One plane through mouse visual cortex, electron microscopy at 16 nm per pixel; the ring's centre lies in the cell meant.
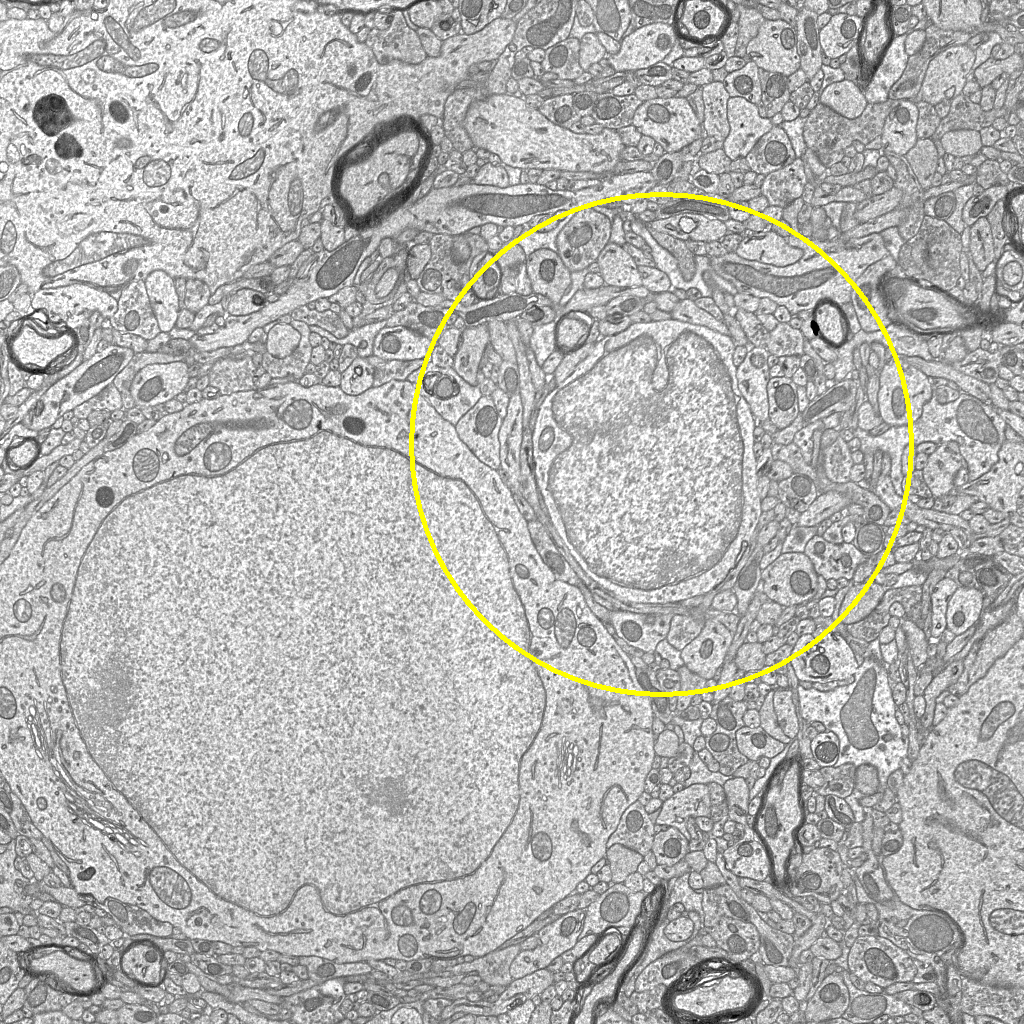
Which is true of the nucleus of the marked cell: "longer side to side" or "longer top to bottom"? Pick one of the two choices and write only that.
Longer top to bottom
